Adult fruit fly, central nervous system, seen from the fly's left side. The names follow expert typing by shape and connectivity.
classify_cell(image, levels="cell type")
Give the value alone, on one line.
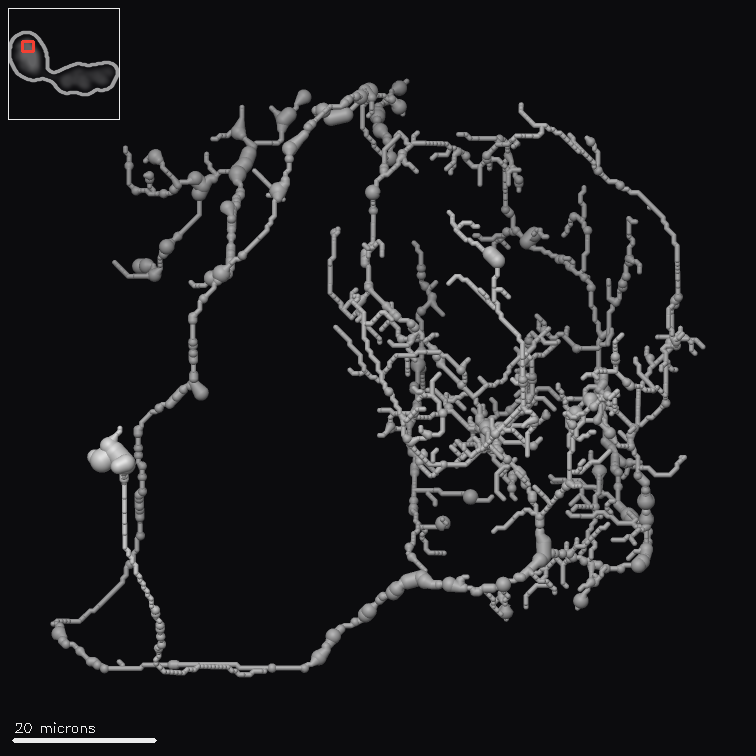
LHAV3e4_a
